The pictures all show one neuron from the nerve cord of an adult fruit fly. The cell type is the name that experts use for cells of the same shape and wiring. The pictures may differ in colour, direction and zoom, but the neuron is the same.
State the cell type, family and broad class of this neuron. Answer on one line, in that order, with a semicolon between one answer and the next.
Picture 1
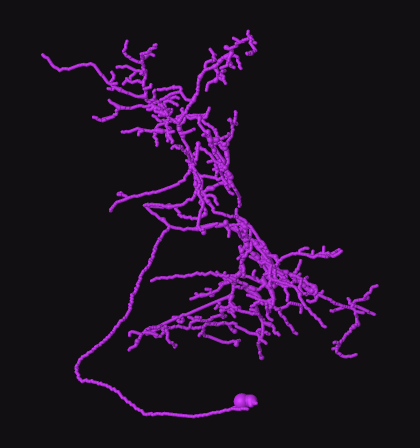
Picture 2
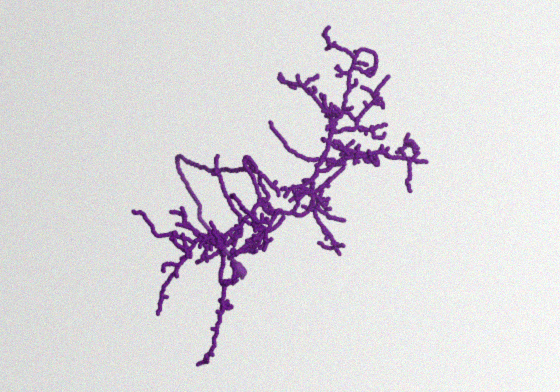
IN00A054; hemilineage 00A; nerve-cord intrinsic neuron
